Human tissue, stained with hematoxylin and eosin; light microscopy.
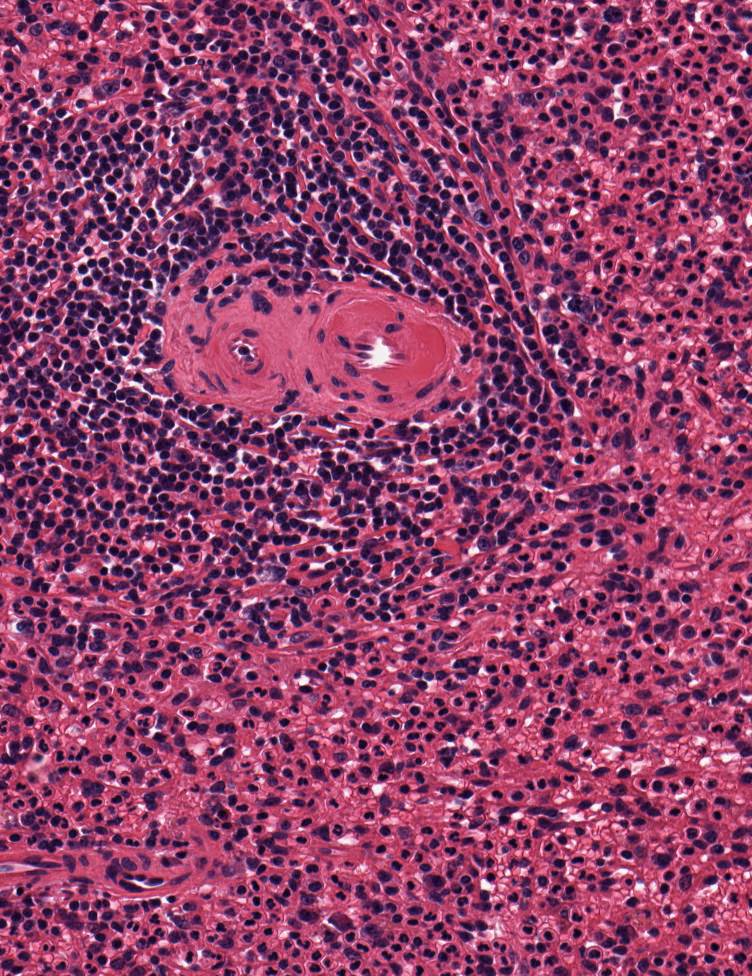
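Spleen. Around the two thick-walled vessels, notice a dense cuff of small, darkly stained lymphocytes with round, dark nuclei and very little cytoplasm. The right side and lower half are looser and pinker, cells spaced wider apart. A band of elongated spindle-shaped nuclei runs diagonally from top centre down toward the right of the vessel pair.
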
